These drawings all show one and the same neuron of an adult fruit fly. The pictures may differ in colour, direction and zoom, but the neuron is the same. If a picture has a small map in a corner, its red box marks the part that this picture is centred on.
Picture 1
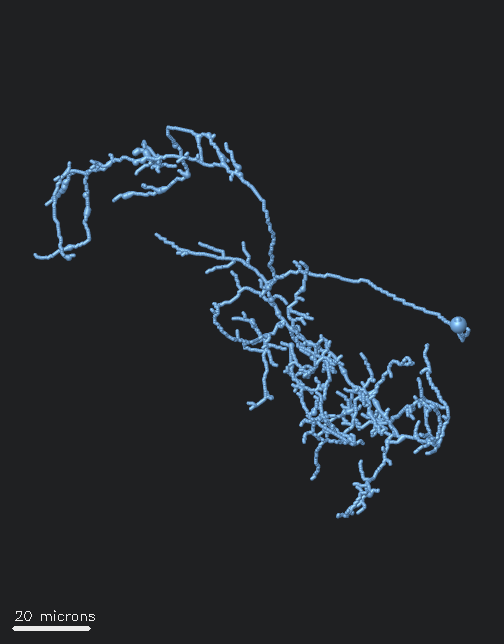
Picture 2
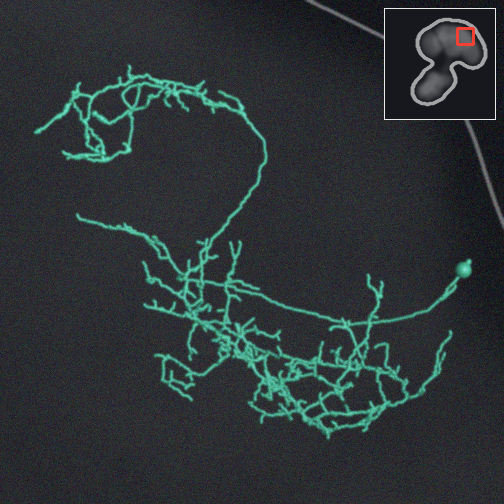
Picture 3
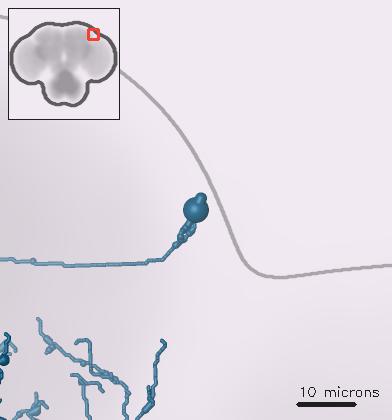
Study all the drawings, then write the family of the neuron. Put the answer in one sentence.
The family is hemilineage LHp2.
